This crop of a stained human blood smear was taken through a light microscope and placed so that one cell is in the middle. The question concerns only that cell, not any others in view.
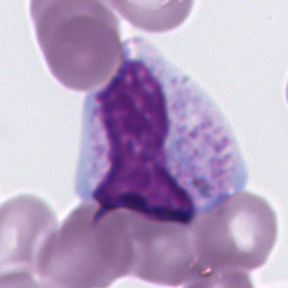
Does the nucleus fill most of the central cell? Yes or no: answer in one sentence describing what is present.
No, there is abundant cytoplasm around the nucleus.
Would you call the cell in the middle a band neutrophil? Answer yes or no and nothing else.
yes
